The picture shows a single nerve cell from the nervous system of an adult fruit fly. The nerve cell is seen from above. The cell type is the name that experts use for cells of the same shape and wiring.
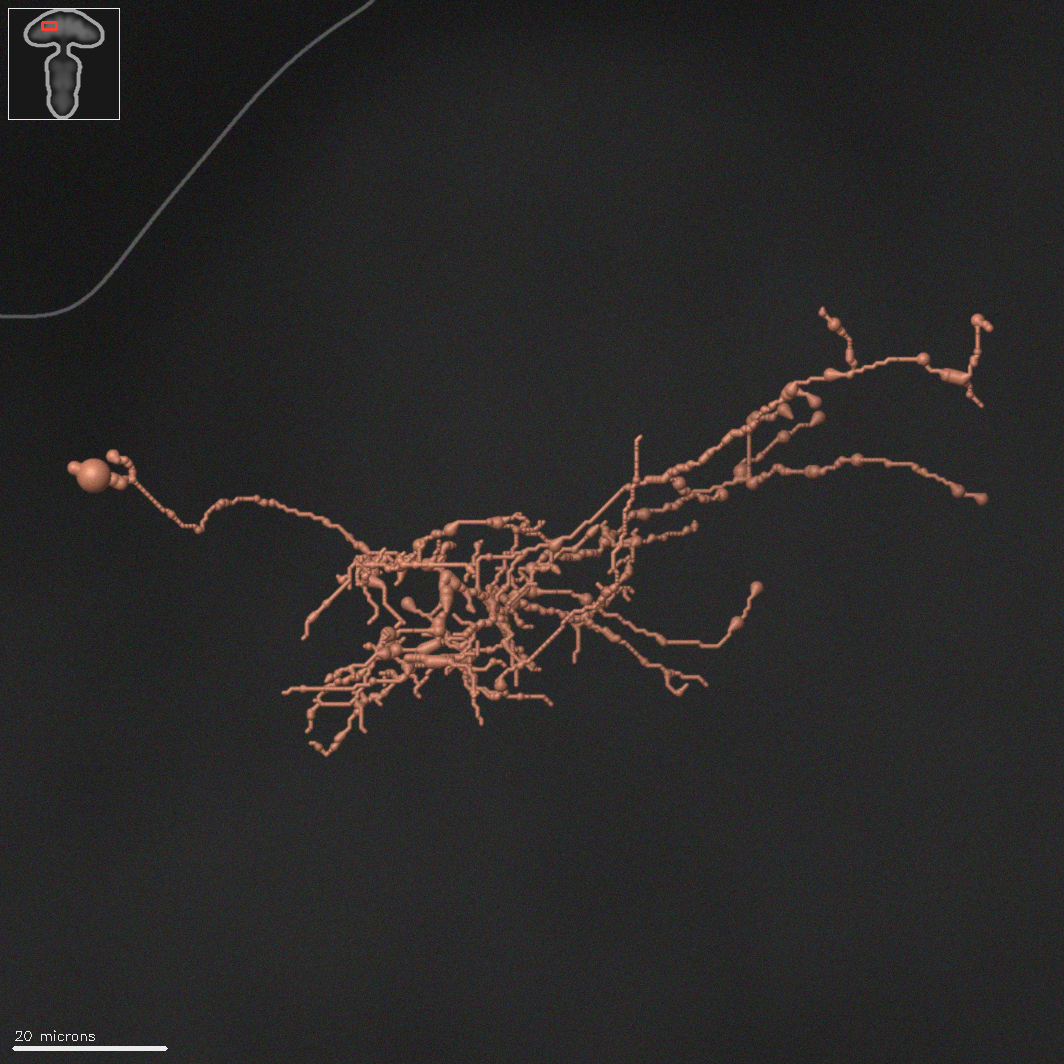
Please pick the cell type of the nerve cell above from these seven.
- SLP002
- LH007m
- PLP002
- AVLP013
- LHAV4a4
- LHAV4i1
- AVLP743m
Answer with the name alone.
AVLP743m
